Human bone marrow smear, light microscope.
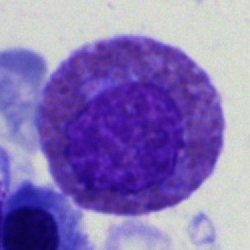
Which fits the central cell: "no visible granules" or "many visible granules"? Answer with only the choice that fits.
Many visible granules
